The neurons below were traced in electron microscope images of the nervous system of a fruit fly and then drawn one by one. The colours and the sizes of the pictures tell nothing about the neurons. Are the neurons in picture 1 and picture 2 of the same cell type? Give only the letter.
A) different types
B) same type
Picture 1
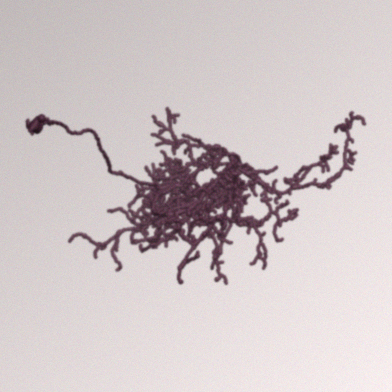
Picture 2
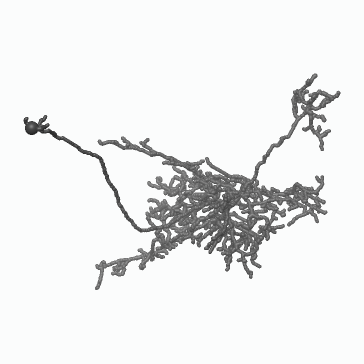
B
